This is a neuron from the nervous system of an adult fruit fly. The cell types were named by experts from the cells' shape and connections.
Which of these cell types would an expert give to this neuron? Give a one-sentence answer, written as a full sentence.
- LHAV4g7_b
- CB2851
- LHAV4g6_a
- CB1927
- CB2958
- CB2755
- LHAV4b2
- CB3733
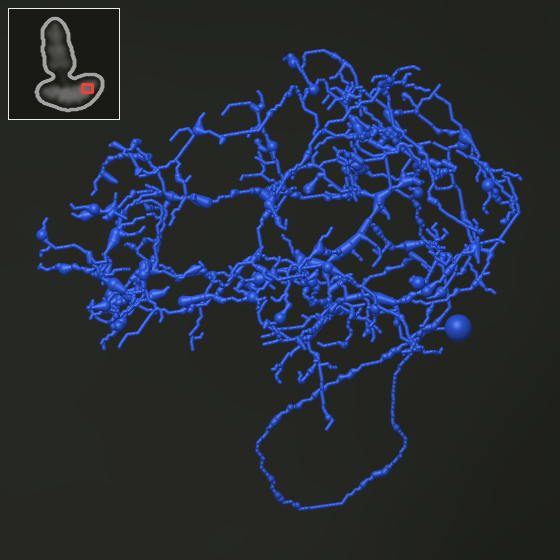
This neuron is typed as CB1927.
